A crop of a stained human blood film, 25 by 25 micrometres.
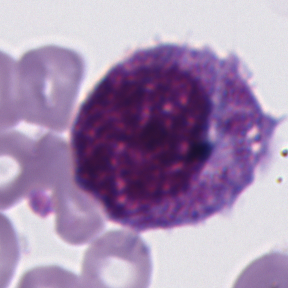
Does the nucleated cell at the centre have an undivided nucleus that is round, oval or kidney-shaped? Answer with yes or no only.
Yes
